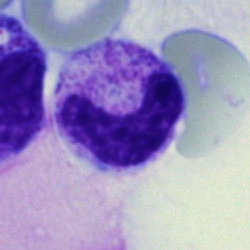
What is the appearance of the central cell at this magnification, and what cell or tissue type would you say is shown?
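Round in outline, this cell has a smooth edge. Its nucleus is a curved, horseshoe-like band lying along the lower part of the cell, its hollow facing upward. Pale pinkish-lilac cytoplasm fills the curve. Name: band neutrophil.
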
